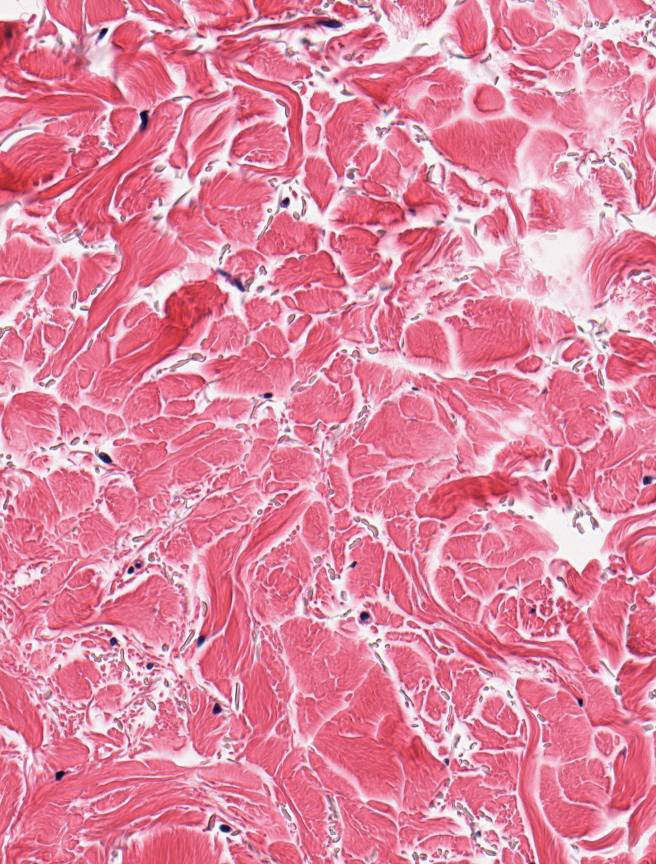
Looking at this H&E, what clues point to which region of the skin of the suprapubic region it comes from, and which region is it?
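The part shown is dense connective tissue. Bundles of eosinophilic fibres fill the field from edge to edge and interlace in many different directions, as expected for this tissue.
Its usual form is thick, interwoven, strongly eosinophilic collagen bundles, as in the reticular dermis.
No fat cells are present.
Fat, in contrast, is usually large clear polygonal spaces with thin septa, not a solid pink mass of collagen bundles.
A few fibres stain deeper red, one near the upper left and one right of centre, and there is no epithelium or gland.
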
